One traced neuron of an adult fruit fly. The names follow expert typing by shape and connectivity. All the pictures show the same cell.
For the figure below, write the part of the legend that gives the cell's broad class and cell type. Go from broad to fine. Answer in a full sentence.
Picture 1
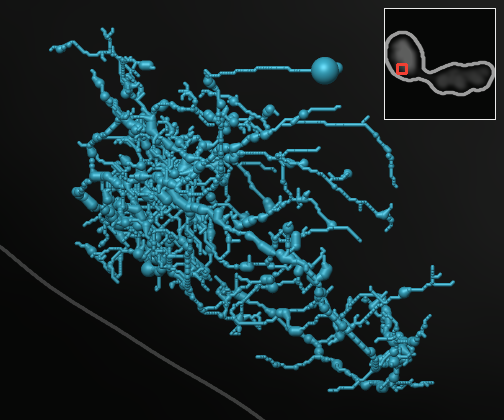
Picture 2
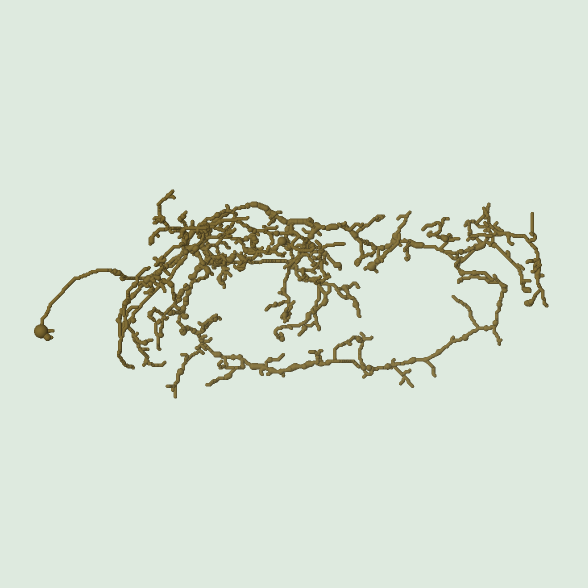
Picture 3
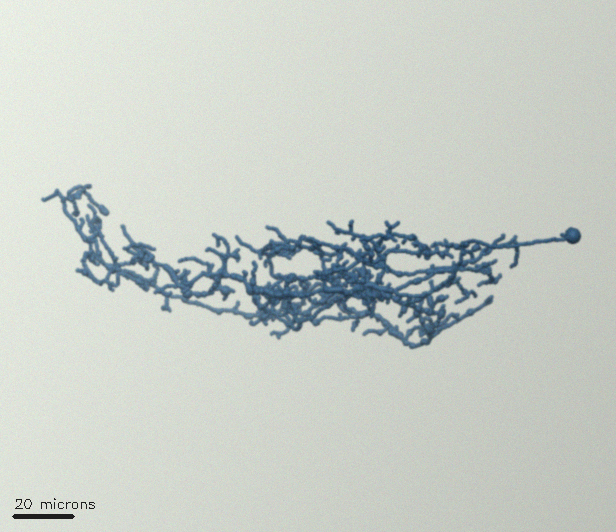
A central-brain intrinsic neuron, type GNG472.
